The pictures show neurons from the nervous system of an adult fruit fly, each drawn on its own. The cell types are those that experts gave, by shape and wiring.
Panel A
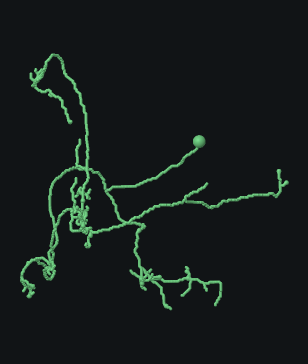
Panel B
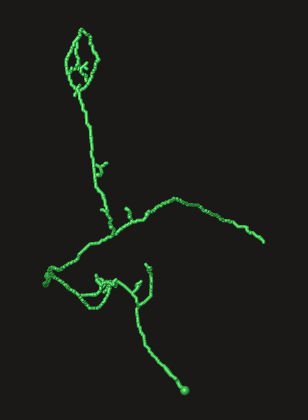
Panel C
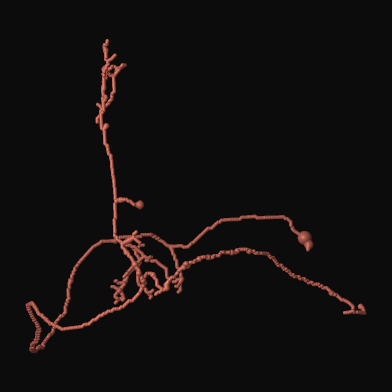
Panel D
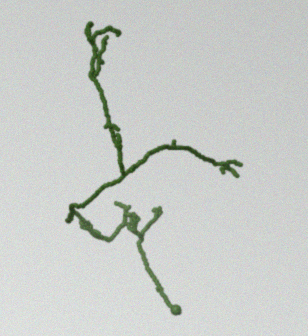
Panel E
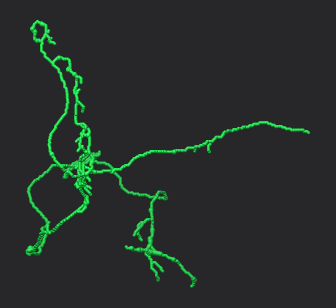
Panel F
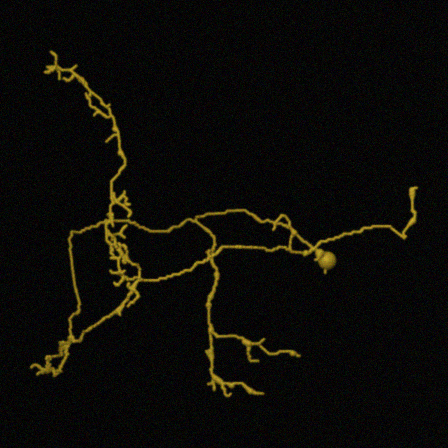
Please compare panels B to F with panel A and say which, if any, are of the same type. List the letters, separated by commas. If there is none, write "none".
E, F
